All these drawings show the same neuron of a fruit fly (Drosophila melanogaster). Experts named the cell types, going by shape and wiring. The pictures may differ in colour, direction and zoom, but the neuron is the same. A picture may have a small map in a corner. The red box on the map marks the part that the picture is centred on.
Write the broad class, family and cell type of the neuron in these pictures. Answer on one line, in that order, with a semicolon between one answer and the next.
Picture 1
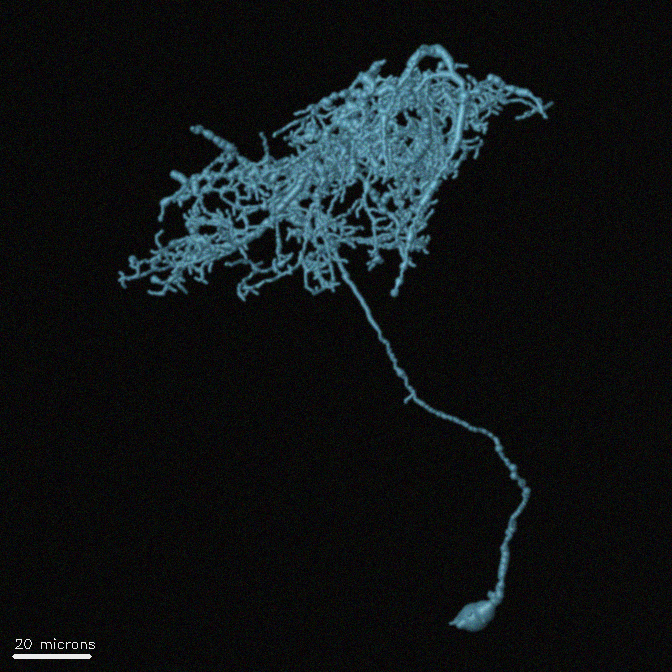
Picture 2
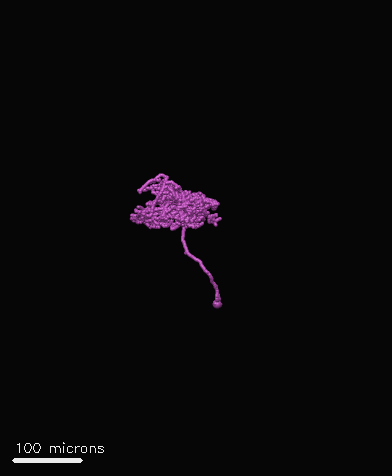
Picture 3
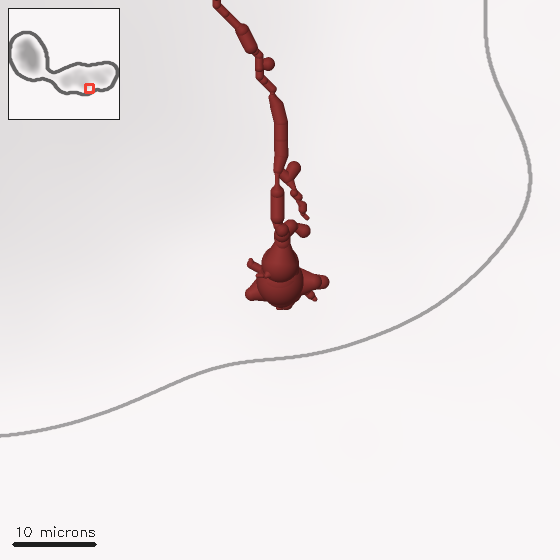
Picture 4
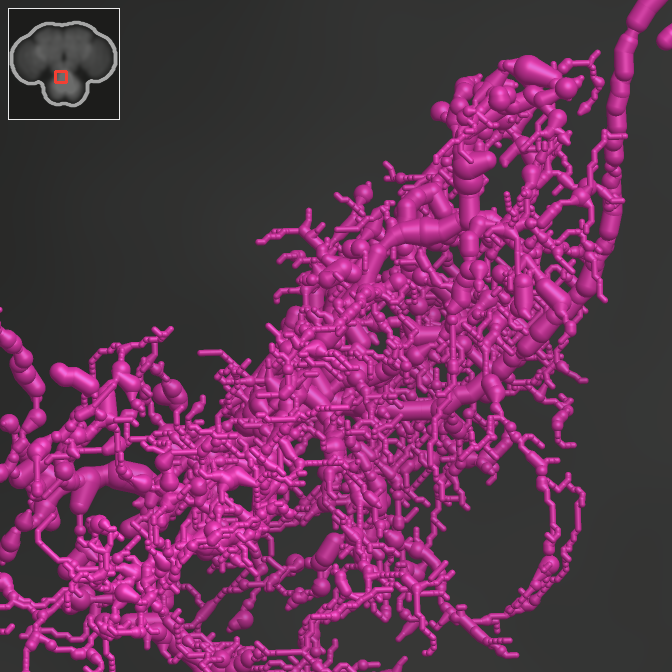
nerve-cord intrinsic neuron; hemilineage 06A; IN06A002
